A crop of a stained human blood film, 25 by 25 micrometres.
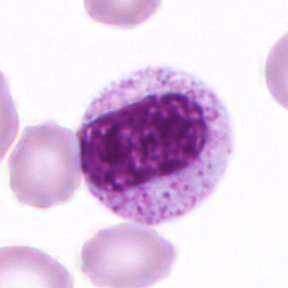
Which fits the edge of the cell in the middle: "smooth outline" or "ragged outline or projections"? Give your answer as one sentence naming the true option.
It is a smooth edge that this cell shows.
